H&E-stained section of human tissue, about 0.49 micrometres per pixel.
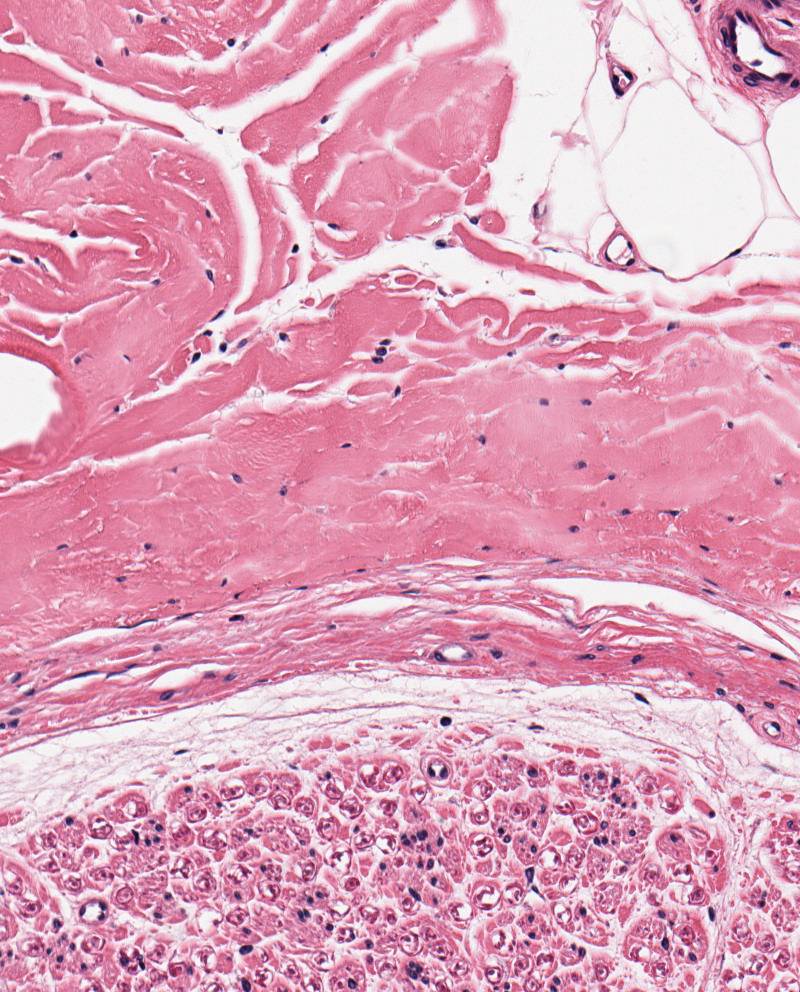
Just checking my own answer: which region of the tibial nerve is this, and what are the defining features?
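First, the part: epineurium, forming the broad pink fibrous bundles of the upper two-thirds. Next, their nuclei are sparse, small, elongated and dark.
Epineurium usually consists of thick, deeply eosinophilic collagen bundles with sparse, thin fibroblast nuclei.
Last, a fascicle of small cross-cut units fills the lower third, topped by a thin layered band of flattened cells with elongated nuclei running horizontally.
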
